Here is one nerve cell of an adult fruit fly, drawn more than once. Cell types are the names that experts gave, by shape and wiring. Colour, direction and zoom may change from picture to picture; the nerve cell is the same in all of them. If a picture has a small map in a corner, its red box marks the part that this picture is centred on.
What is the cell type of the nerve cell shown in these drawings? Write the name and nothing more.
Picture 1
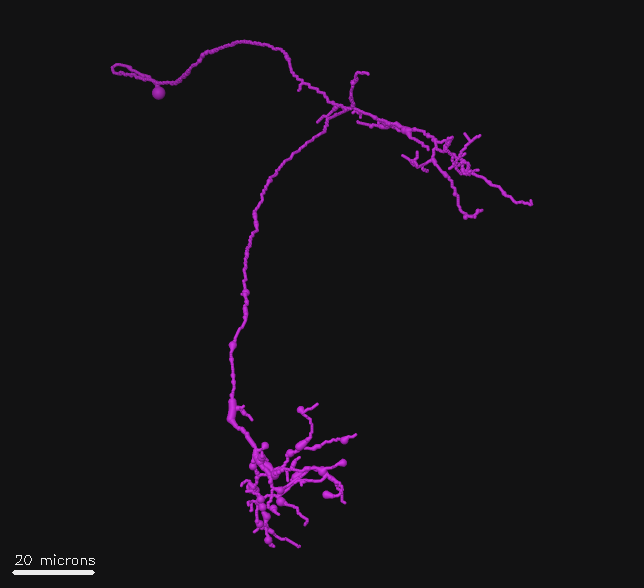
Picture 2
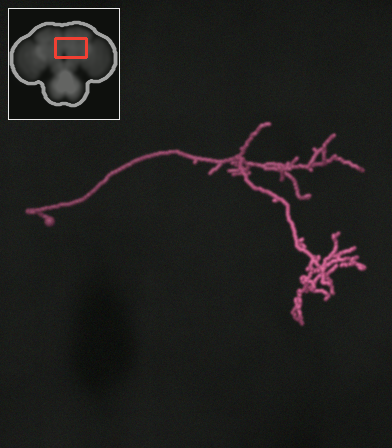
CB2995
